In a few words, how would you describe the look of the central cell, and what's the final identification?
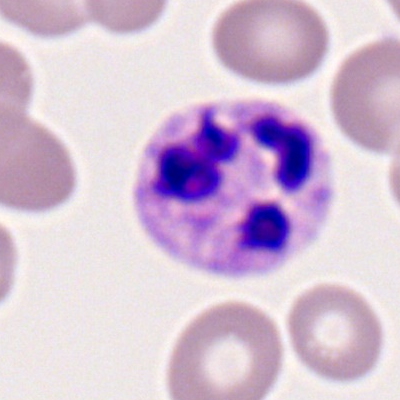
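Features to note: the nucleus is divided into several separate lobes, and its chromatin is dark purple and densely clumped. The cytoplasm is plentiful and pale pinkish-lilac, filled with fine granules of the same pinkish-lilac hue. This cell is a segmented neutrophil.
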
